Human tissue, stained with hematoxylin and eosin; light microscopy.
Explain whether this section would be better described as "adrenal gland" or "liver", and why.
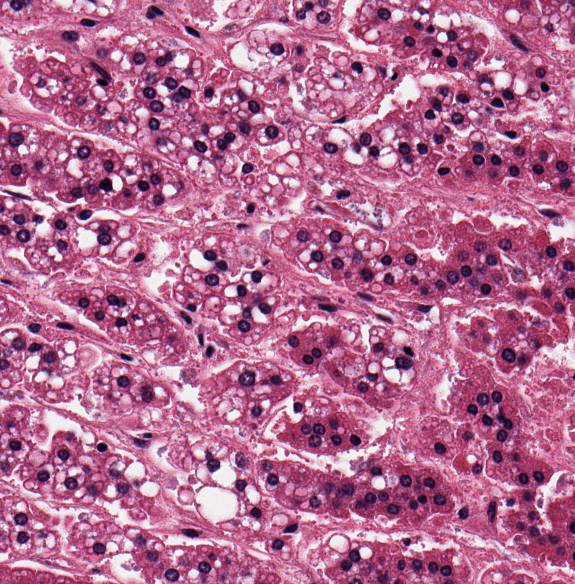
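This is adrenal gland, not liver. Check: many cord cells have cytoplasm filled with numerous small clear vacuoles, giving a foamy look.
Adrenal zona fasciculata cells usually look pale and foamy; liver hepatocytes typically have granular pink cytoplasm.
Otherwise seen: cells toward the right and lower right have denser pink cytoplasm with fewer vacuoles.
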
